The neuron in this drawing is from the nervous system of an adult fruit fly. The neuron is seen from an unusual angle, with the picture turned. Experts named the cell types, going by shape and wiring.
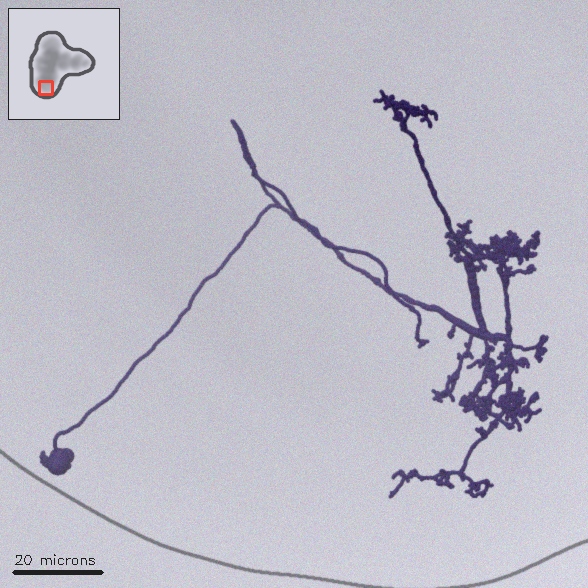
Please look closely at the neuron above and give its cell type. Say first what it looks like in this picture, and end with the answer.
The cell body can be seen at the lower left of the picture. From left to right in the picture it spans about 120 microns. The picture shows dozens of branch ends. Its broad class is visual projection neuron. It is of cell type TmY14.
